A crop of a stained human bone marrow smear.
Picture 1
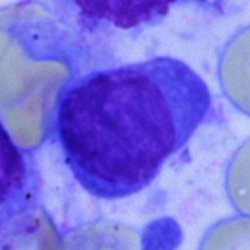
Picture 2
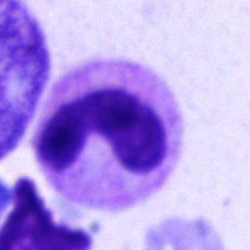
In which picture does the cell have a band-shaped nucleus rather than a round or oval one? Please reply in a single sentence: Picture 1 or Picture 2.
The cell shown in picture 2 carries a curved, lobeless band-shaped nucleus.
